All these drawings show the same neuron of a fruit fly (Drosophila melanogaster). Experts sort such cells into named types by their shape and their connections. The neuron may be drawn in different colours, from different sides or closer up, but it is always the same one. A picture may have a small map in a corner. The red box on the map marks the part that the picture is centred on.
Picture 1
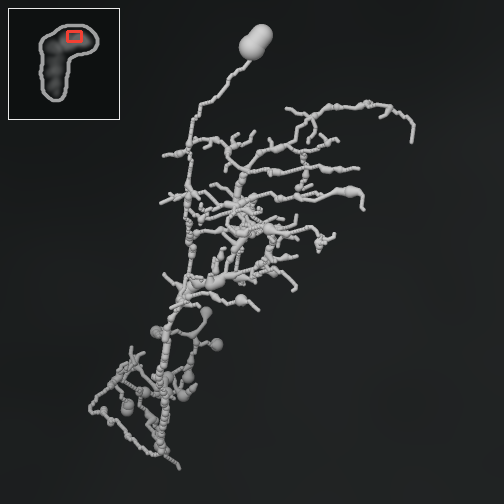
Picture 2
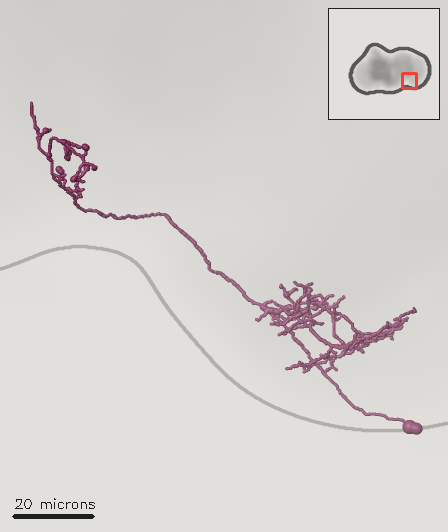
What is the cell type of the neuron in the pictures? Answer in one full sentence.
With respect to cell type, this neuron is Tm36.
